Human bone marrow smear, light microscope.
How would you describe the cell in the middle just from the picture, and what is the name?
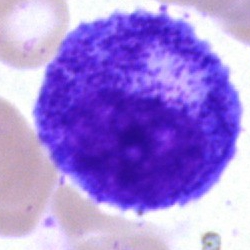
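The cell in the middle has a roughly round outline. In its upper part lies a paler, less granular patch. Where granules reach the edge, the margin looks bumpy, and a few loose purple granules lie just outside the cell edge. The cell is a promyelocyte.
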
